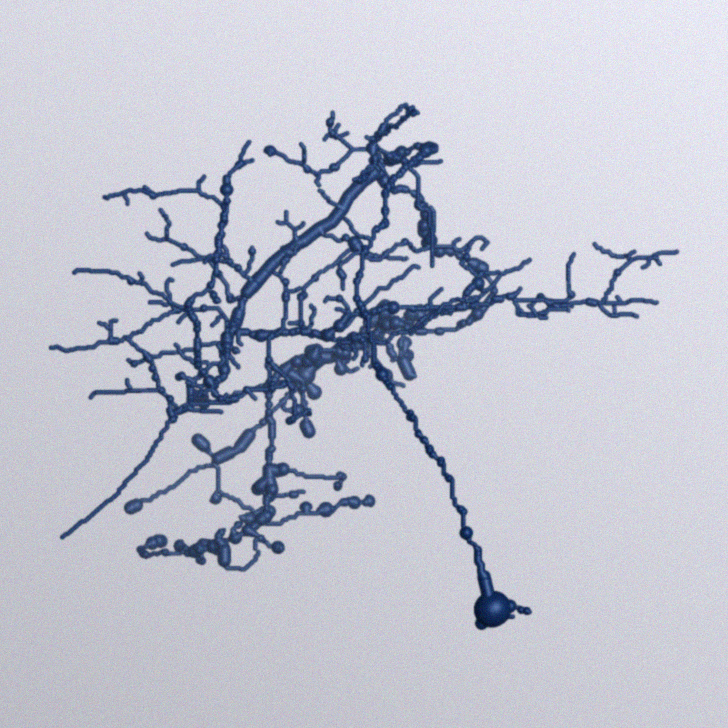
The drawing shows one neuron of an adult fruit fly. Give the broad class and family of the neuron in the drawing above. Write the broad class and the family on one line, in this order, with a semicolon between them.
nerve-cord intrinsic neuron; hemilineage 06A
